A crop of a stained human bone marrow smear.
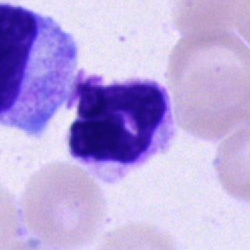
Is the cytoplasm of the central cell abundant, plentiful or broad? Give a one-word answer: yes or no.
No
